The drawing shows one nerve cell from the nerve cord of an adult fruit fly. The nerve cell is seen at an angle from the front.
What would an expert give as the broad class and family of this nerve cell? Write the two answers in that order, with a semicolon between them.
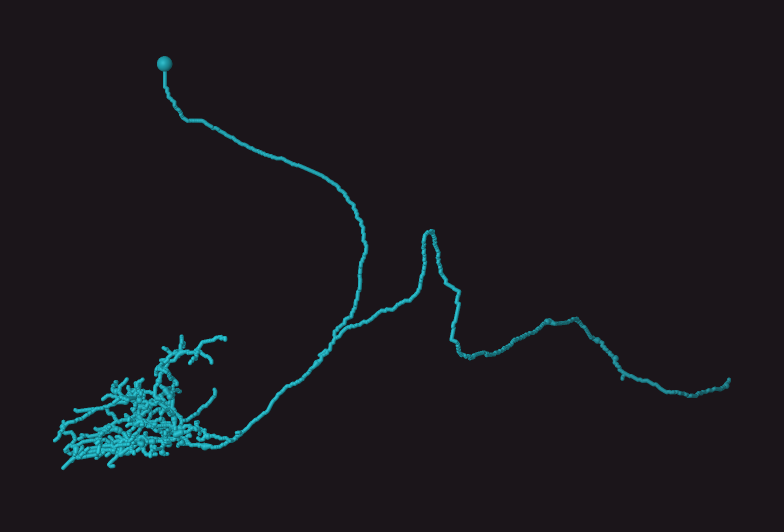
nerve-cord intrinsic neuron; hemilineage 23B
